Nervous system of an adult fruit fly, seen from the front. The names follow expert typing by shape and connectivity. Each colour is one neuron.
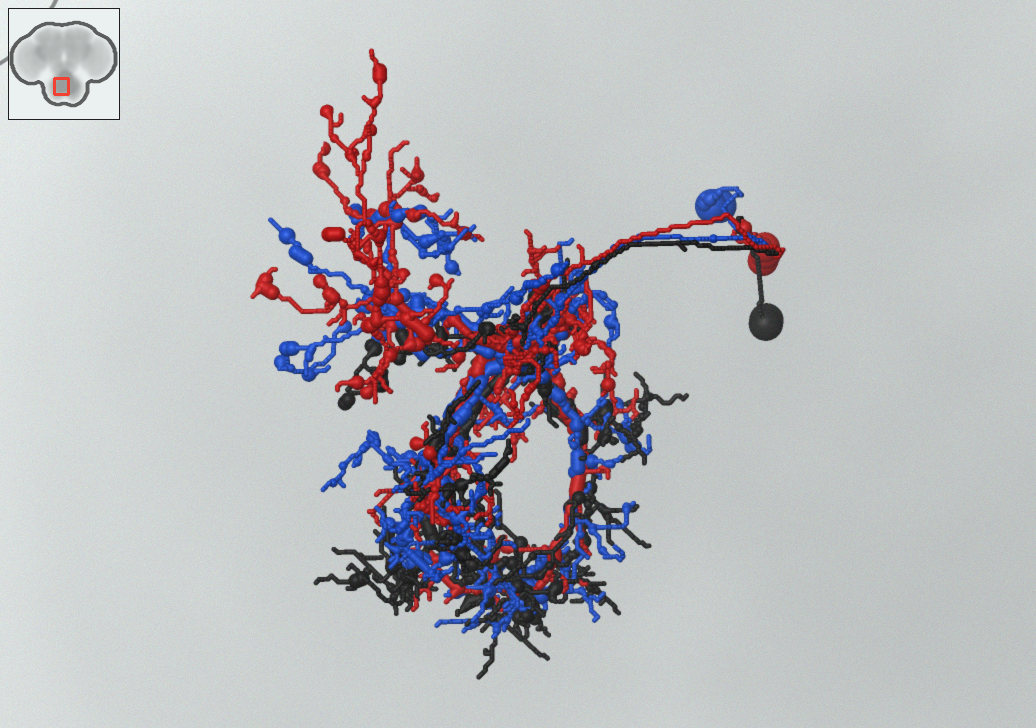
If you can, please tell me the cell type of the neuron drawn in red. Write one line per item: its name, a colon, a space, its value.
cell type: IN12B037_f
